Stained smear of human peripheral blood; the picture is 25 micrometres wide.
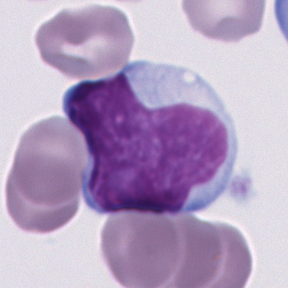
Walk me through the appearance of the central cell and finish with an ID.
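Look at the nucleus first: it is irregular, with a deep notch in its upper edge, and fills most of the cell. Most visible cytoplasm lies to its upper right; one small clear spot sits in the cytoplasm near the cell's top. This is a myeloblast.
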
